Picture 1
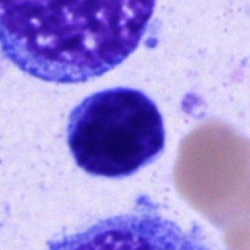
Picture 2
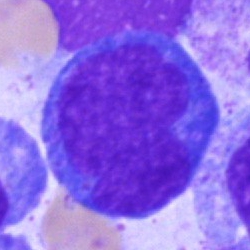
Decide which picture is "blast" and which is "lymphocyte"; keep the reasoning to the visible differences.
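Picture 1 shows a lymphocyte; picture 2 shows a blast. Both cells have a round, smooth outline. In the lymphocyte almost no cytoplasm can be seen around the nucleus, whereas the blast has a narrow rim of deep blue cytoplasm with a paler zone beside the nucleus on the right side. The lymphocyte stains a deep, even blue-purple throughout, and its dense, dark chromatin shows only faint clumping; the chromatin of the blast is dense purple with a fine stippled texture.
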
